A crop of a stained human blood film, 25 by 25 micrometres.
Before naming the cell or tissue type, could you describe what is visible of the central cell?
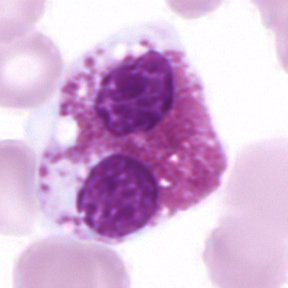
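Look first at the nucleus: it has two lobes, one sitting above the other. Neither lobe shows a nucleolus. Notice too that the outline of the cell is irregular, not a smooth circle. This is an eosinophil.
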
